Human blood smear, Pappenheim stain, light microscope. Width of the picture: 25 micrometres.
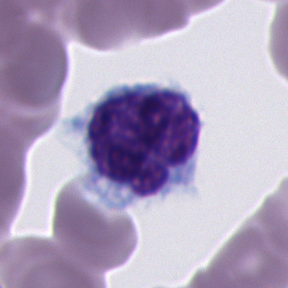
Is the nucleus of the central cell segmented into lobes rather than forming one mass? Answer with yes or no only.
Yes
